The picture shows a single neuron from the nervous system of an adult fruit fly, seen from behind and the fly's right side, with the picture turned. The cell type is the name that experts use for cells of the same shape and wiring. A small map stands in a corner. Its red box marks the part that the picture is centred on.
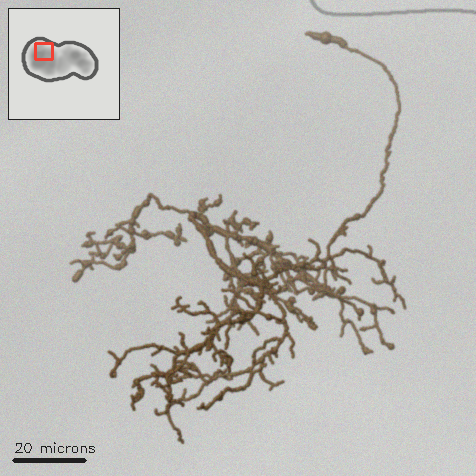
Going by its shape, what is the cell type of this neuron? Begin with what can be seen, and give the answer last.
From top to bottom in the picture it spans about 120 microns. As drawn here it is about as wide as it is tall. It is a central-brain intrinsic neuron. Its cell type is WED202.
